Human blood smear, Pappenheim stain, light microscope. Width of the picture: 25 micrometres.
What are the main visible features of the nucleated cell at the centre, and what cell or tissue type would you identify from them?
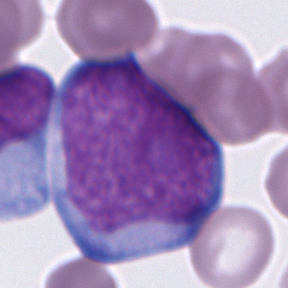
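Most of the cell is filled by the nucleus. The cytoplasm is pale blue, and its widest band lies below the nucleus. At its edge the cytoplasm is a deeper blue than in its inner part. This is a myeloblast.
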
